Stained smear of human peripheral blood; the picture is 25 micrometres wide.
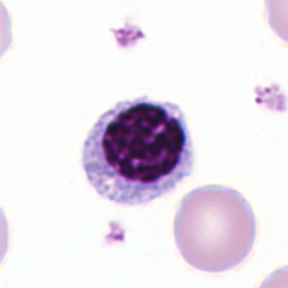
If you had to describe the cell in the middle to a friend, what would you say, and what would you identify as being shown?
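This one's about 10 micrometres across, roughly 1.25 times as wide as the red cell lying whole in the picture. Its round nucleus, about 7 micrometres across, fills about 60% of the cell's area and sits off-centre, shifted toward the upper right. The chromatin is coarsely clumped into dark blocks with paler streaks between them. The rim of cytoplasm is widest on the lower left and has only a faint, fine speckled texture. It's a normoblast.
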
